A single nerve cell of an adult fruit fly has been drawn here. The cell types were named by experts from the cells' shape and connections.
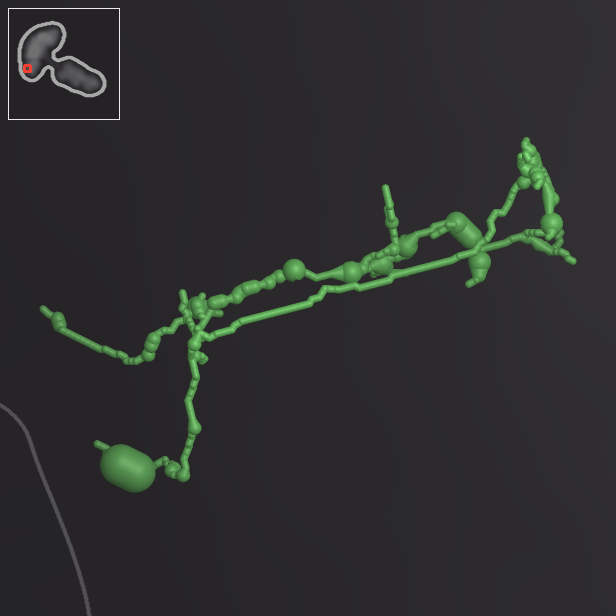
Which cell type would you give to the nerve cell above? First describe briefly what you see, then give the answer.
It is in the brain and does not reach the nerve cord. The cell body can be seen at the lower left of the picture. This is an optic-lobe intrinsic neuron. It is of cell type Mi15.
